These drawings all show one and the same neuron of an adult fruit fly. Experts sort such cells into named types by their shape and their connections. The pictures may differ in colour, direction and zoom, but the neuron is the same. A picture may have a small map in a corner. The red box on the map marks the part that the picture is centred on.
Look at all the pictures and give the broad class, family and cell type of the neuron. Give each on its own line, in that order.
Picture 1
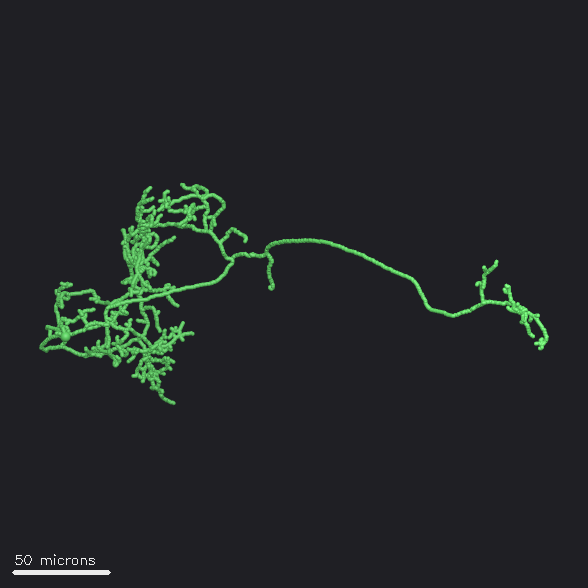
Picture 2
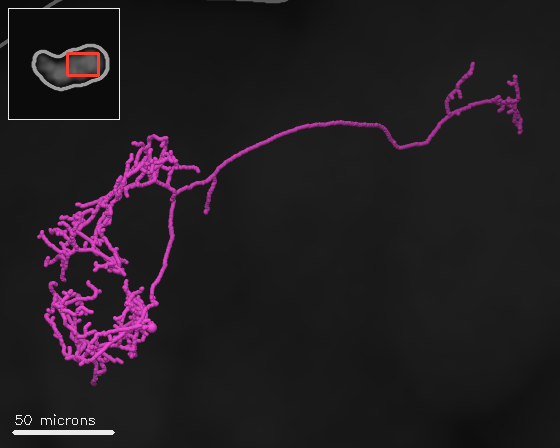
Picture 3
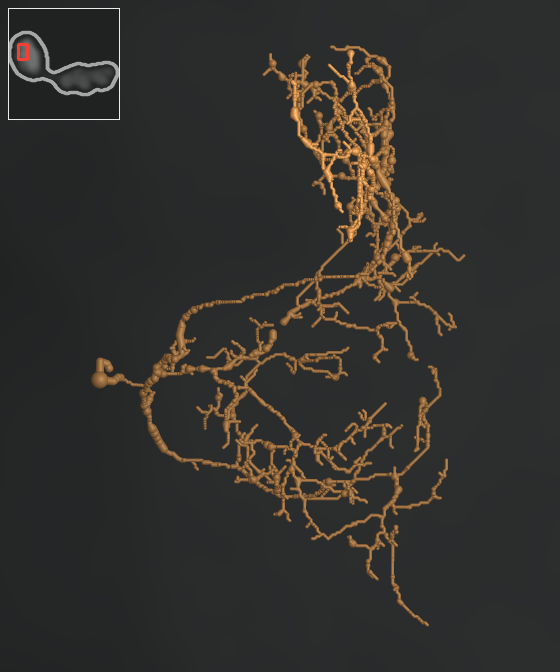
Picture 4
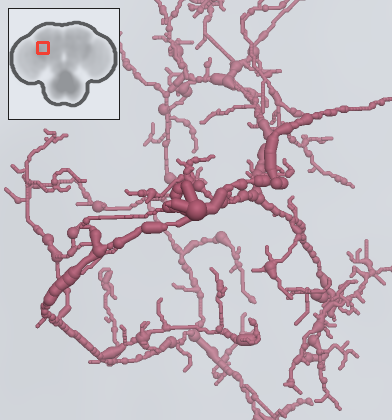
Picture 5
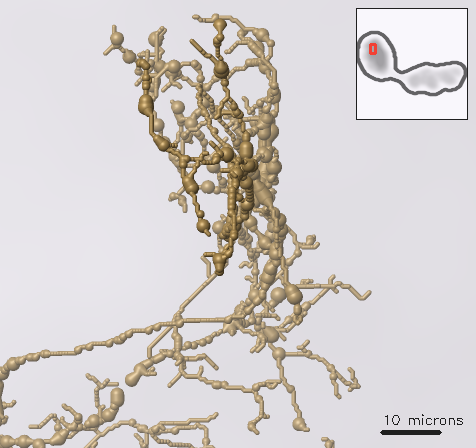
central-brain intrinsic neuron
hemilineage VLPa1_medial
AVLP728m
